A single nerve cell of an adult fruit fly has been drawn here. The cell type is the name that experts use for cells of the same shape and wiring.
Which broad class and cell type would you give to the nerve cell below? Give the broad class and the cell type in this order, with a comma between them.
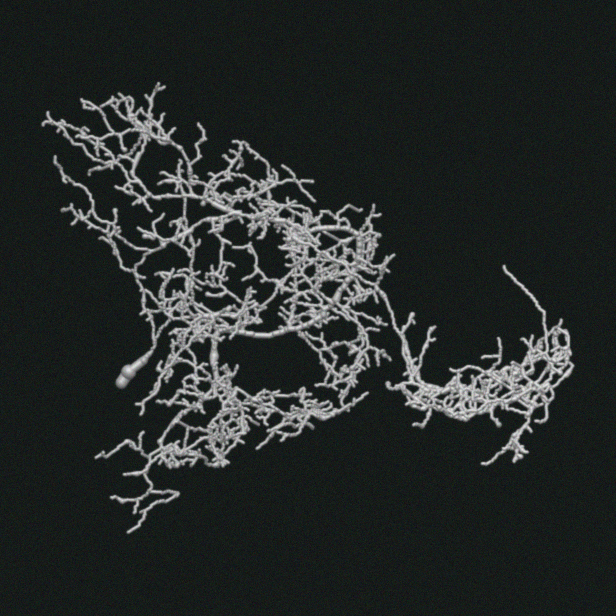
central-brain intrinsic neuron, CRE013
